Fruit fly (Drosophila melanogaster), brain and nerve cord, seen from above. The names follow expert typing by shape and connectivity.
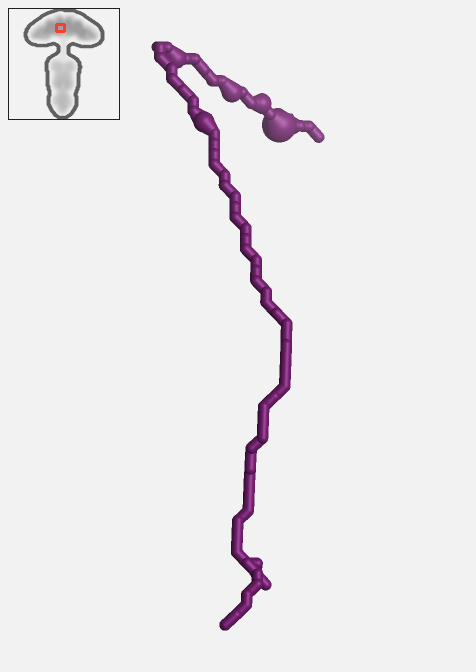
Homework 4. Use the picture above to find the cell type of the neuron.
BM_MaPa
